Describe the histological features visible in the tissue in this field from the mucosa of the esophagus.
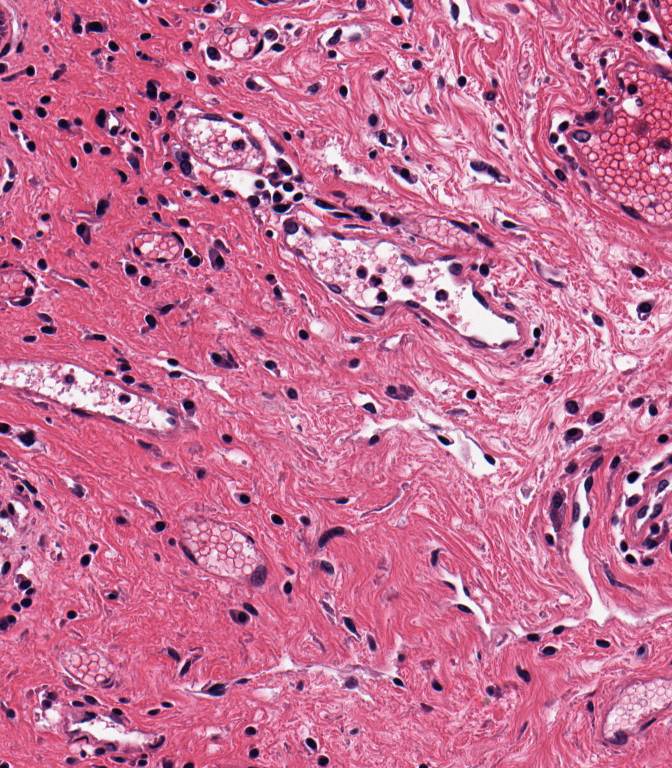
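Dense pink collagenous stroma runs through the whole field, with small vessels scattered throughout it. Its collagen fibres are wavy and loosely interwoven, not straight. The most tightly packed red blood cells sit in a vessel at the upper right corner. At the right edge, lower half, there's a vessel with a thicker wall of concentric nuclei.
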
